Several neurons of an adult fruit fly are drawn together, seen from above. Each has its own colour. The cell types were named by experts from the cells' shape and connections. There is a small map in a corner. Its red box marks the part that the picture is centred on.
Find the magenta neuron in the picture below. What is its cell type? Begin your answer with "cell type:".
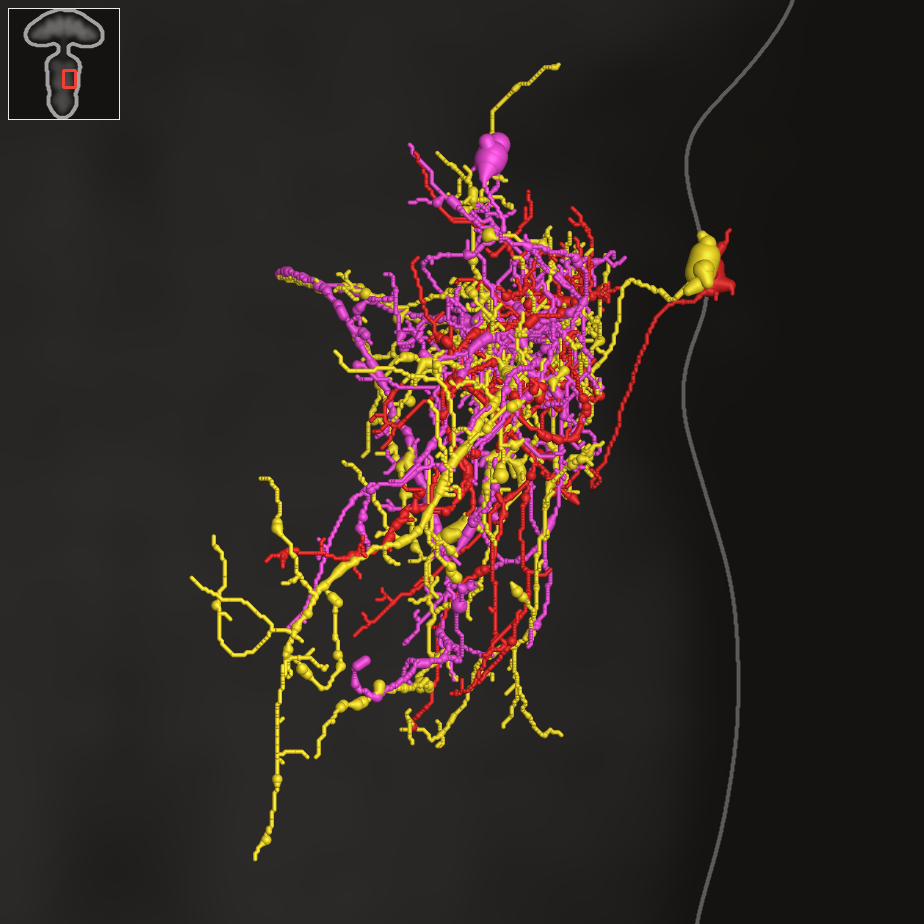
cell type: IN17A055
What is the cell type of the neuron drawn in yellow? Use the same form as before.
cell type: IN17A049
